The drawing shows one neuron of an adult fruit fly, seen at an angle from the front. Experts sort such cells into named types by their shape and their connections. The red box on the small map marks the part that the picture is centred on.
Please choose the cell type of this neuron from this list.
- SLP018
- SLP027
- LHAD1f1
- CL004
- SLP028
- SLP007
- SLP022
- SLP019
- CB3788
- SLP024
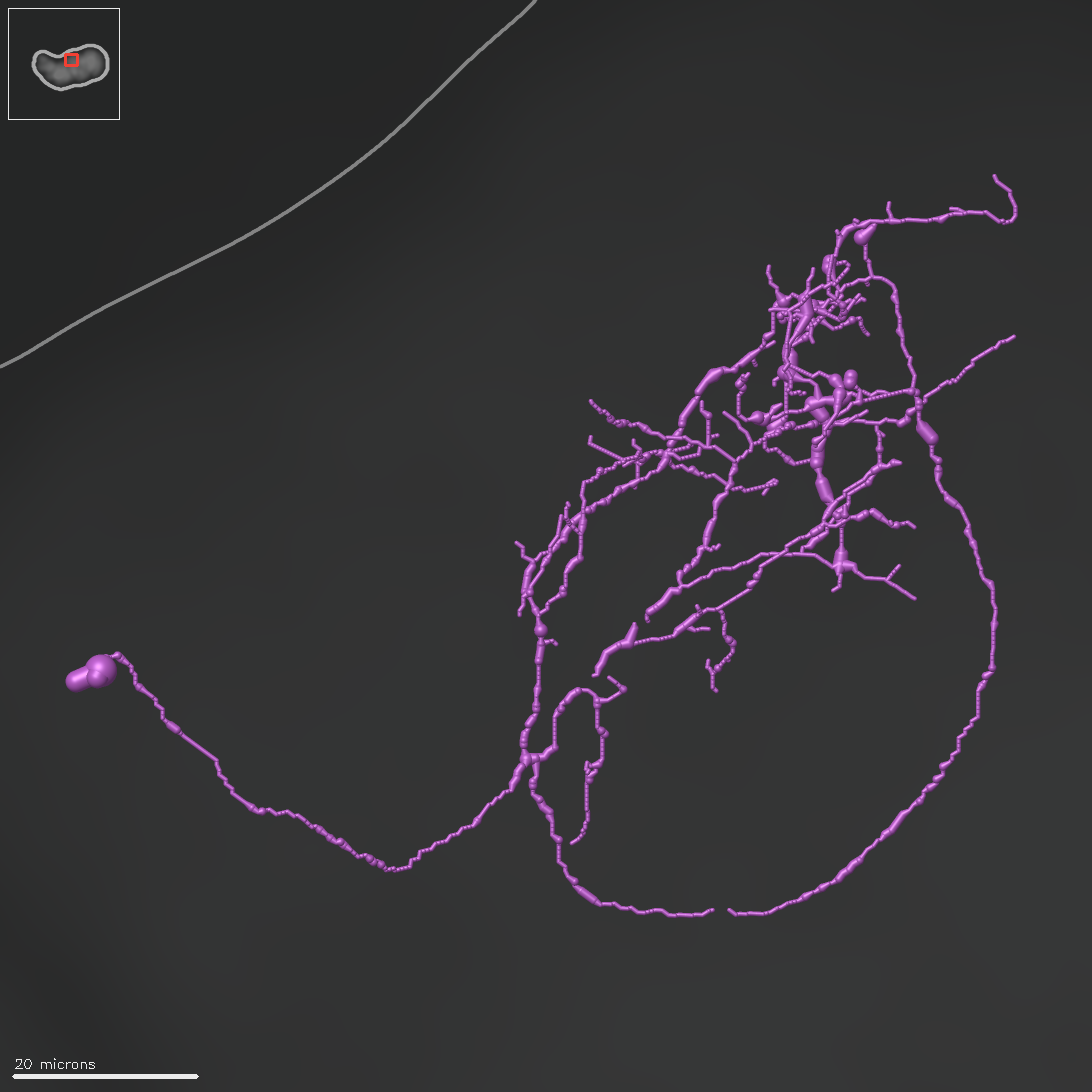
SLP027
